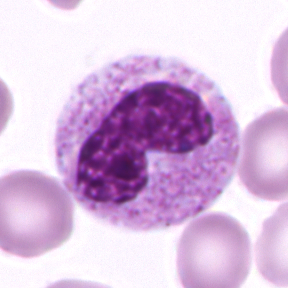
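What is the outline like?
Round and smooth.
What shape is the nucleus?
Kidney-shaped, notched on its lower right side.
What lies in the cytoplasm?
Fine lilac granules, scattered evenly throughout, and no vacuoles.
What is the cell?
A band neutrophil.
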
